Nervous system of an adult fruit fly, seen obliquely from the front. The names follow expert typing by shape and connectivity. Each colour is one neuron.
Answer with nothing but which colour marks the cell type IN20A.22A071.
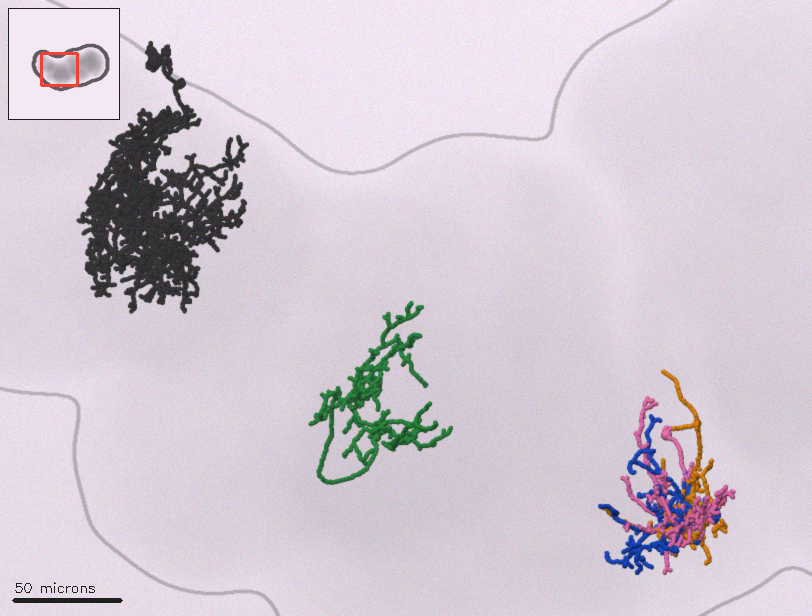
orange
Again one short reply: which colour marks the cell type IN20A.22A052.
pink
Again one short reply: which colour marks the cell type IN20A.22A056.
blue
